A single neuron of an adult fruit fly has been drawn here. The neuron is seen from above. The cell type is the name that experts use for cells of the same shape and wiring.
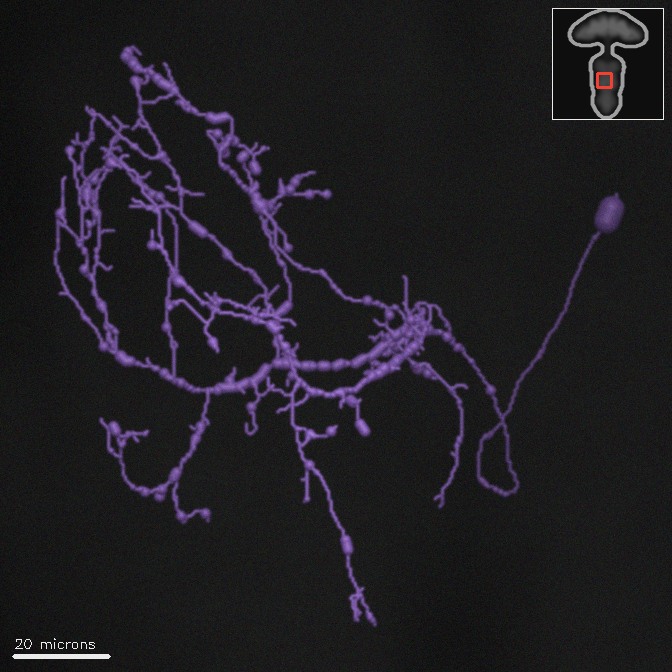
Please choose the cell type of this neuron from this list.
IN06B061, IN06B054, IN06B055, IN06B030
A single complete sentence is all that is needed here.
It is the cell type IN06B061 to which this neuron belongs.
